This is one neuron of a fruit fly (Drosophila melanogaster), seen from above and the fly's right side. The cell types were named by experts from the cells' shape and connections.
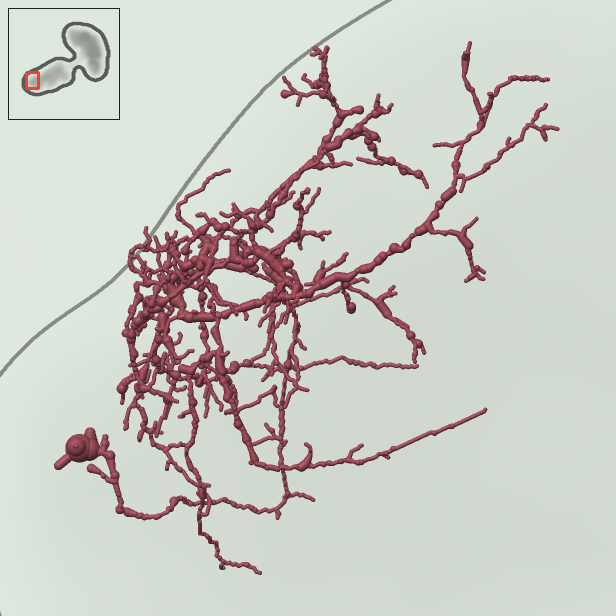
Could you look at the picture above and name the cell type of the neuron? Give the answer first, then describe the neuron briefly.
The cell type is IN13A010. It is a nerve-cord intrinsic neuron. It is in the nerve cord and does not reach the brain. The cell body is at the lower left of the picture.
